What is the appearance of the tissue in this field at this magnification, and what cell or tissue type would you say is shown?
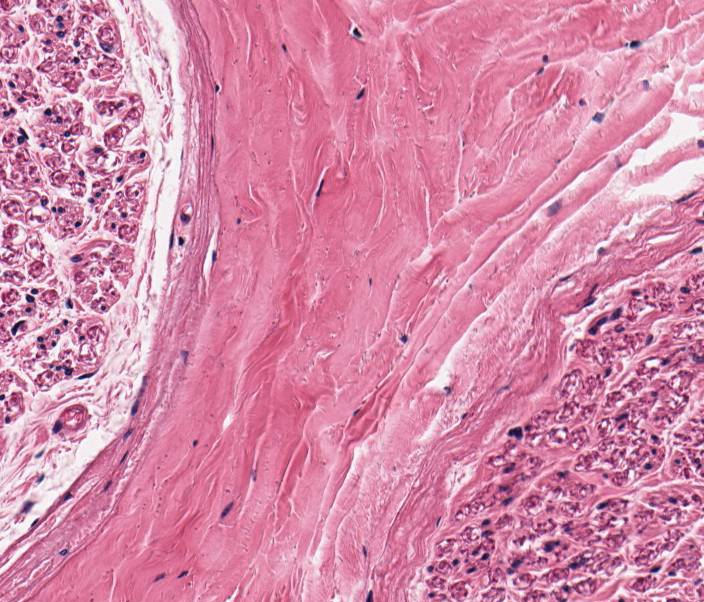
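A broad band of dense pink fibrous tissue cuts diagonally across the field, with a more cellular area on either side, one at upper left and one at lower right. That band is compact, wavy, strongly eosinophilic collagen, and its few nuclei are small, dark and spindle-shaped. The two flanking areas are packed with small rounded profiles, as if cut in cross section. This is tibial nerve.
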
